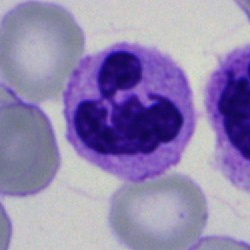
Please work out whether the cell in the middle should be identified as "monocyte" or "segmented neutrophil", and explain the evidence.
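It's a segmented neutrophil.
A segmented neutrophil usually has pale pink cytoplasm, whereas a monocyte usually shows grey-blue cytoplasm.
Look at the cytoplasm here: it is pale lilac rather than grey-blue, and finely granular. The chromatin is densely condensed, and the outline is round.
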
